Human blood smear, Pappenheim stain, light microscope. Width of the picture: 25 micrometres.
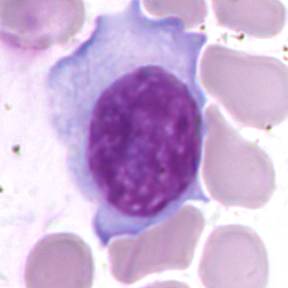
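Plasma cell with an irregular outline bearing several angular, pointed corners. Its nucleus lies off-centre, close to the right edge of the cell. The plentiful cytoplasm shows no granules and forms its widest band above and to the left of the nucleus.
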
